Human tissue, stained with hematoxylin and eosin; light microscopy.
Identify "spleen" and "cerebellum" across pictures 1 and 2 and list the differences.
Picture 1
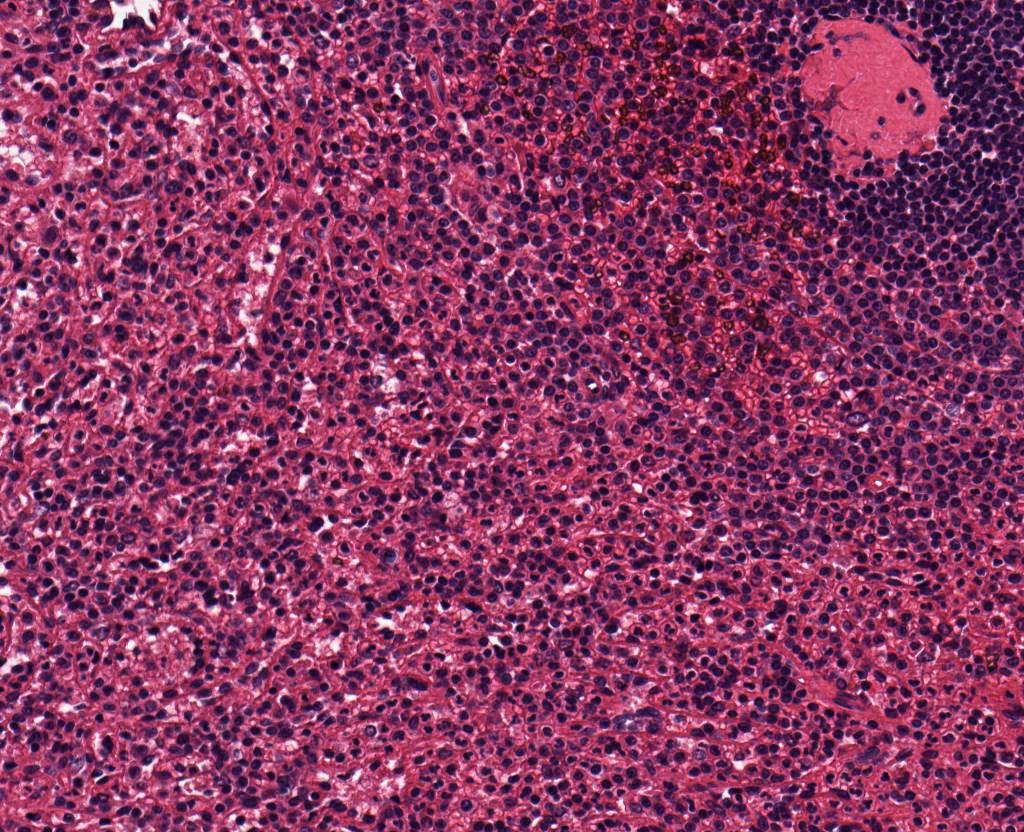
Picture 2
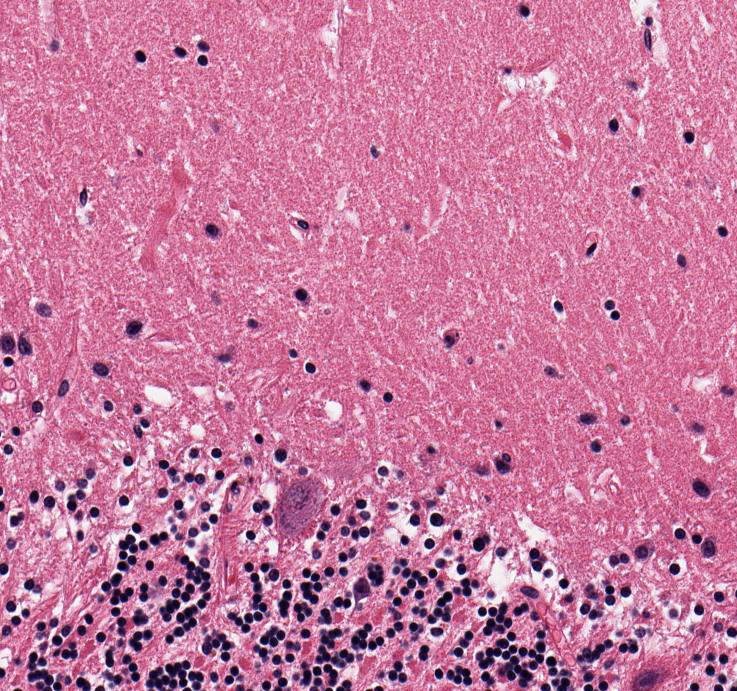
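The spleen is the first one, the cerebellum the second. The spleen is densely cellular with no epithelium or glands; mostly it's a mesh of thin pink strands with small round nuclei between. Top right, deeply stained lymphocyte nuclei pack into a darker zone, near a rounded, homogeneous pale pink area almost without cells. In the cerebellum a roughly horizontal boundary separates a pale fibrillar zone from a lower dense layer of small round dark nuclei, and a large neuron with abundant purplish granular cytoplasm sits on it left of centre.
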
